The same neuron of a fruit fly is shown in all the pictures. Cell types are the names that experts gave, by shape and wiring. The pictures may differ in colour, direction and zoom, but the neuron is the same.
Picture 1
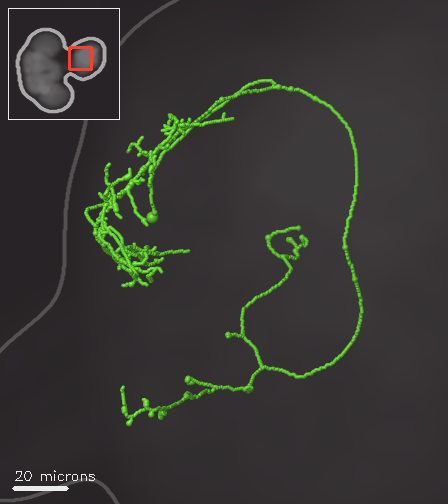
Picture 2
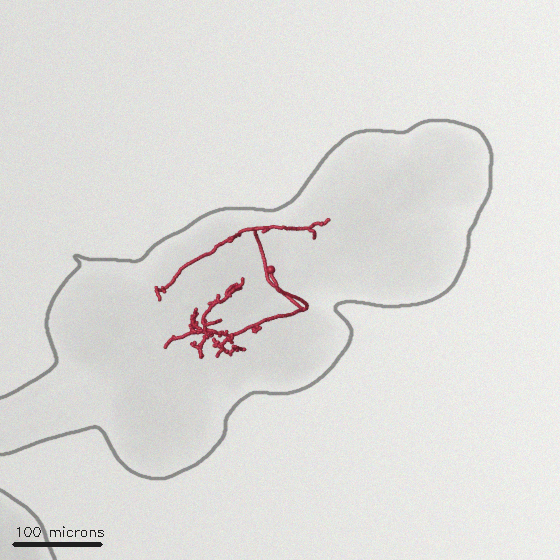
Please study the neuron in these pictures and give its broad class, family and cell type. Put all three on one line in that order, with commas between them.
nerve-cord intrinsic neuron, hemilineage 19B, IN19B085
